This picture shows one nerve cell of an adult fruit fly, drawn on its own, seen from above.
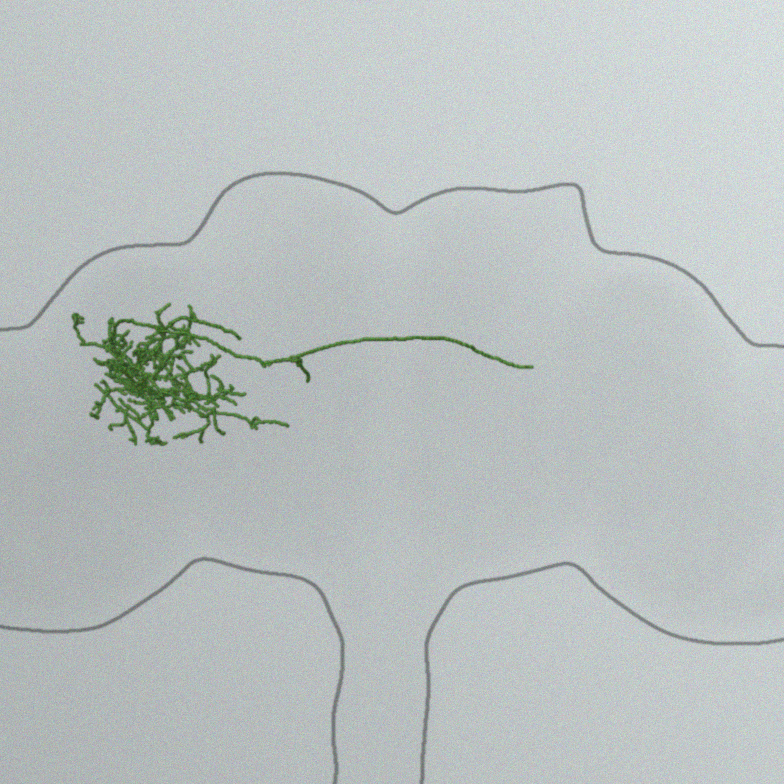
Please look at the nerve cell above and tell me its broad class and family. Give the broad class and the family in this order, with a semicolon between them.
central-brain intrinsic neuron; hemilineage VLPl&p2_lateral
